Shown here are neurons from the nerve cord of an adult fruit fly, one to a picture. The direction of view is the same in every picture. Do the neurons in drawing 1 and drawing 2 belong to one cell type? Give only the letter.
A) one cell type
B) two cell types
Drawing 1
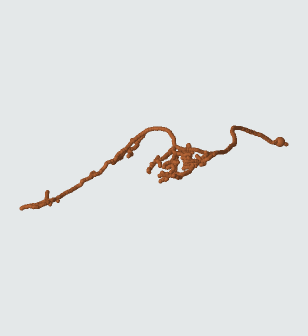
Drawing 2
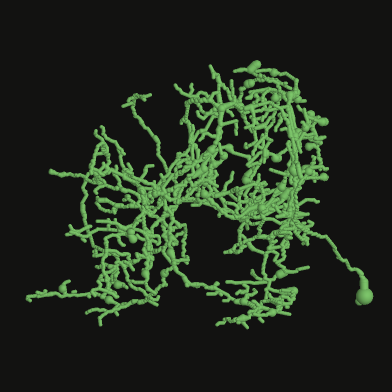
B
